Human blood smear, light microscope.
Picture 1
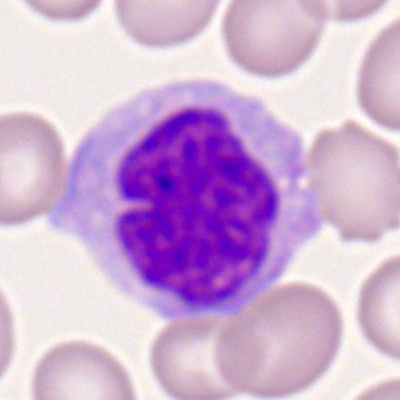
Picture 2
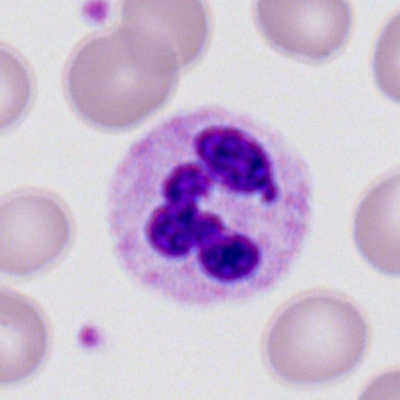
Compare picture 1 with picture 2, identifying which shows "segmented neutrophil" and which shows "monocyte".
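So the first picture is the monocyte and the second is the segmented neutrophil. Both have dark purple, clumped chromatin, though in the monocyte you can see paler patches between the clumps. The monocyte's outline is slightly irregular, whereas the neutrophil's is round and smooth. Around the monocyte's nucleus there's a moderate rim of pale blue cytoplasm on every side, with no obvious granules.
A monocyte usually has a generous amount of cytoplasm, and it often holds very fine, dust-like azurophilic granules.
The neutrophil's cytoplasm is plentiful and pale pinkish-lilac, with fine pinkish granules scattered evenly through it and no vacuoles.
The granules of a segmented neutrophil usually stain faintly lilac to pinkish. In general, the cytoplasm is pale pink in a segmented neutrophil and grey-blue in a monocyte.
No nucleoli show in the neutrophil's nucleus.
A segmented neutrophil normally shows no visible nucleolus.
Red cells crowd closely around the monocyte and touch its lower edge.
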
